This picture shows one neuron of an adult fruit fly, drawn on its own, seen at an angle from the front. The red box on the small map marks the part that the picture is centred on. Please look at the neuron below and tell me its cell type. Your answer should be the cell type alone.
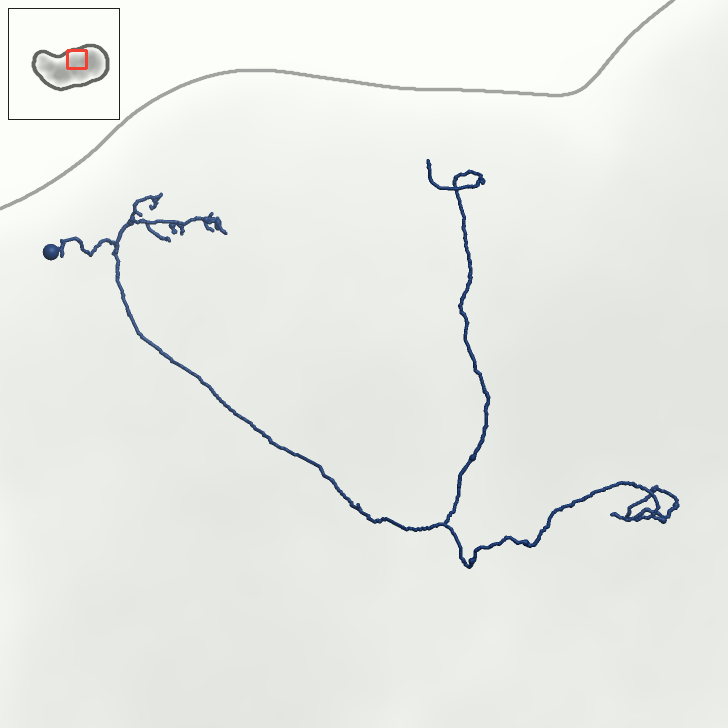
KCab-s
